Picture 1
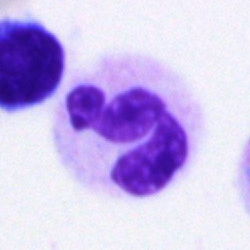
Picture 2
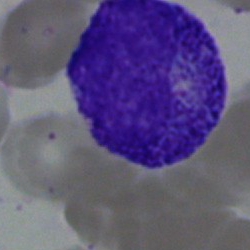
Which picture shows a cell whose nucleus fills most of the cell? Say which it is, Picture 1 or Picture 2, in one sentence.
Scant cytoplasm is found in the cell of picture 2.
